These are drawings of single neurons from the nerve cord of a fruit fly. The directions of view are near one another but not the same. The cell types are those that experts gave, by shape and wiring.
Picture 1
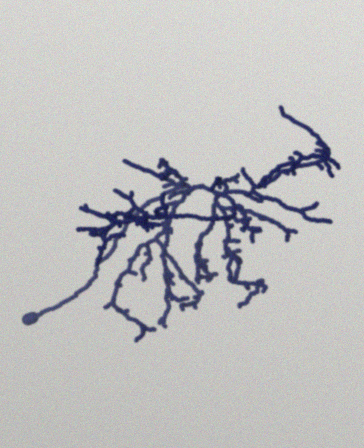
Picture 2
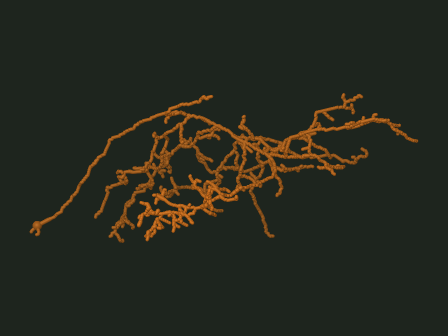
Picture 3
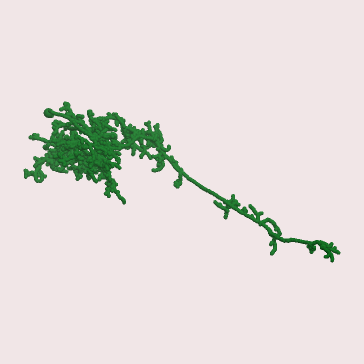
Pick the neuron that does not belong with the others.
Picture 3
